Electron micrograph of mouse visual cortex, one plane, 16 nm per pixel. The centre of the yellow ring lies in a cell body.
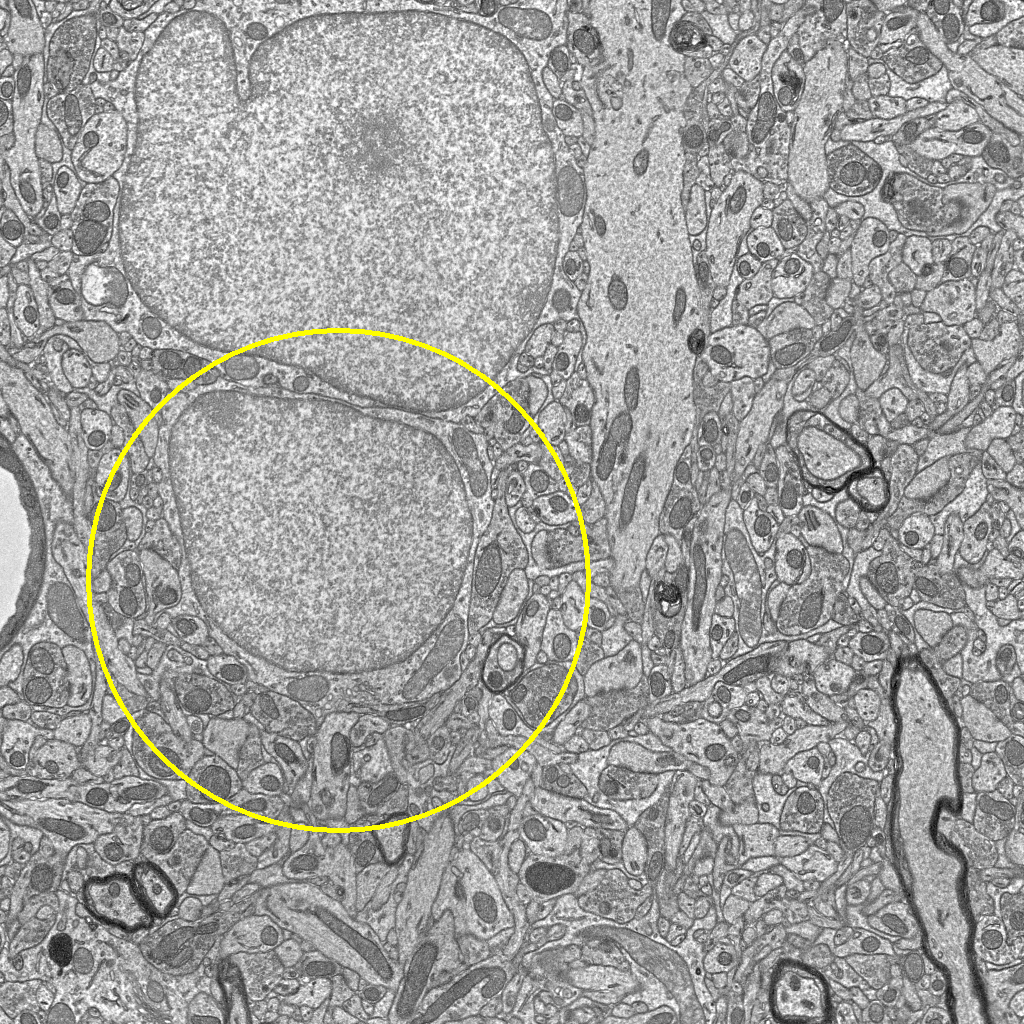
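Astrocyte. Nucleus large and rounded, with somewhat flattened sides, lying whole within the ring. Nuclear envelope smooth, without deep infoldings. Chromatin finely granular and evenly dispersed, lacking large dark clumps. Cytoplasm thickest below the nucleus.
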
